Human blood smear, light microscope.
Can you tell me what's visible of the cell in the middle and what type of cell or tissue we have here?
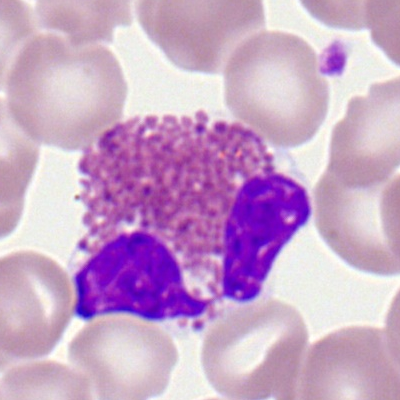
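Two separate nuclear lobes, I see: one at the lower left, the other at the right. Above them, numerous coarse, round granules fill the upper part, pinkish-purple in colour. So this one is an eosinophil.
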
